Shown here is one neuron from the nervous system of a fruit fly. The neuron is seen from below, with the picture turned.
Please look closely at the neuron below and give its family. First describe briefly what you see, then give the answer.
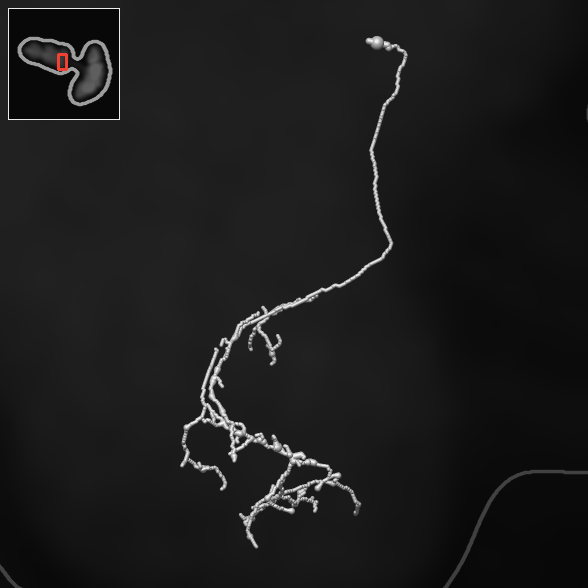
It lies in the nerve cord. In this view it is taller than it is wide. Its broad class is nerve-cord intrinsic neuron. Its family is hemilineage 14A.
